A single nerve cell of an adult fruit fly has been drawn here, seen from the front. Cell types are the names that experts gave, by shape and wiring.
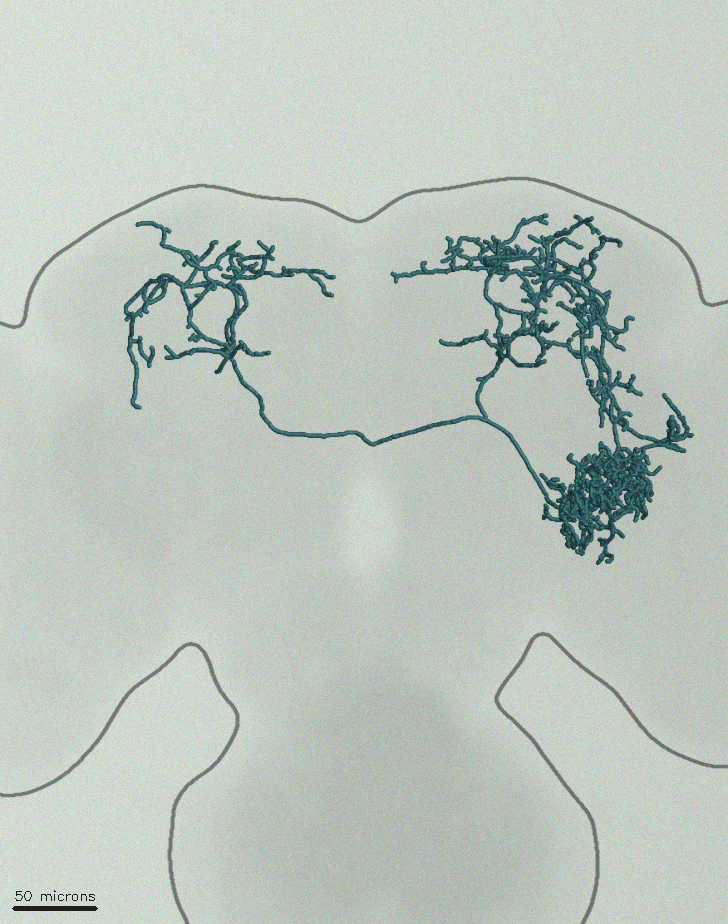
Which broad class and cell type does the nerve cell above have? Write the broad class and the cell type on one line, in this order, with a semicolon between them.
central-brain intrinsic neuron; AVLP594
